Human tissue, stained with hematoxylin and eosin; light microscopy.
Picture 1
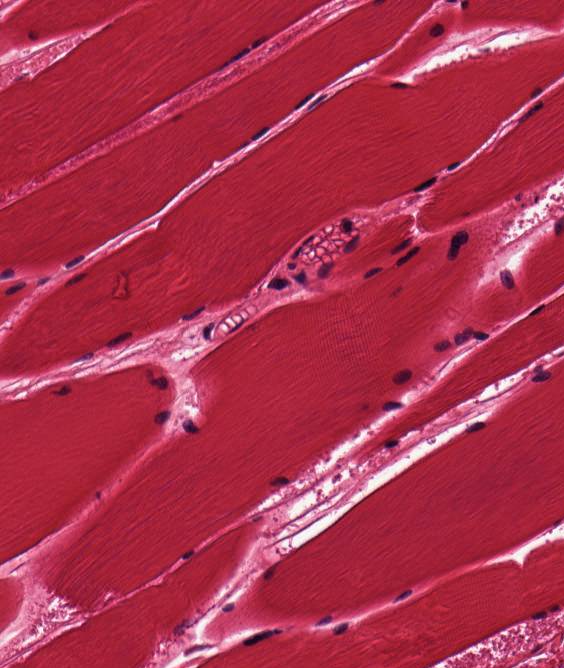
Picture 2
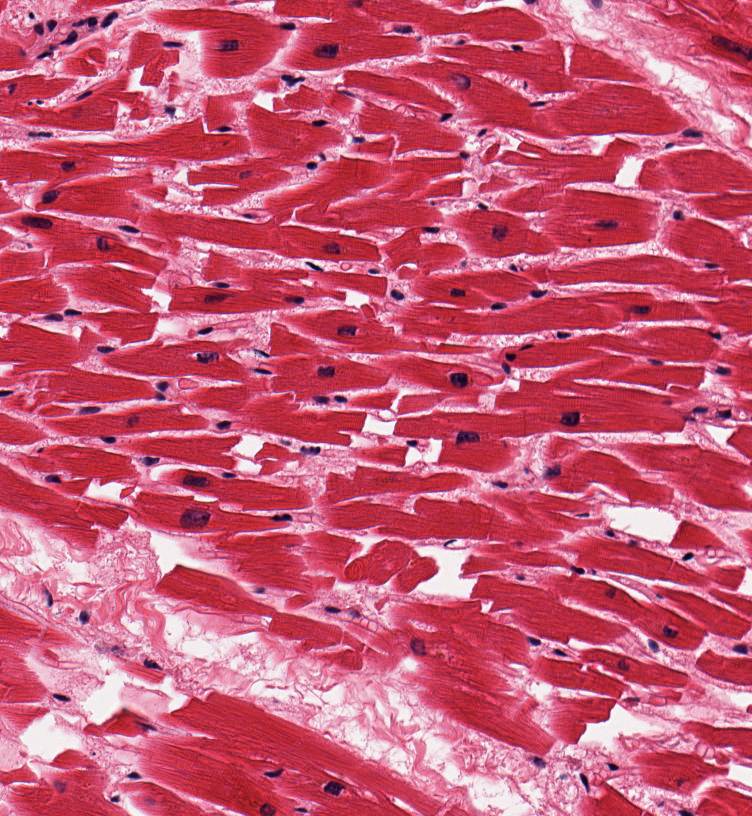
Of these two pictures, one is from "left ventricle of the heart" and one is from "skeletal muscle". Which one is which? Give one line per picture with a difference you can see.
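Picture 1 shows tissue from the skeletal muscle. The fibre nuclei are elongated, dark purple and lie at the edges of the fibres rather than in their centres.
Picture 2 shows tissue from the left ventricle of the heart. Each muscle cell has a single oval nucleus lying centrally within the fibre.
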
